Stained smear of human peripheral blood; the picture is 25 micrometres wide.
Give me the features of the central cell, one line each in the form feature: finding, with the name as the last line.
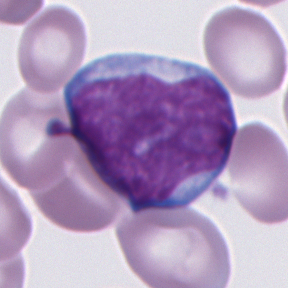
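Cytoplasm: a narrow rim, widest along the top edge, as far as I can see.
Colour: blue, darkest along the outer border.
Nucleus: one unlobed mass.
Nuclear share: roughly 70% of the cell's area.
Left edge: a small dark tag jutting out.
Name: so, a myeloblast.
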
